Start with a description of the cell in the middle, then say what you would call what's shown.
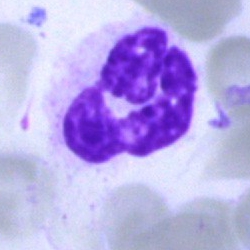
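Here the outline is roughly round, though it's faint against the background. The chromatin is dark purple and coarsely clumped, and no nucleoli are visible in the nucleus. The widest rim of cytoplasm sits below and to the left of the nucleus. You're looking at a segmented neutrophil.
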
